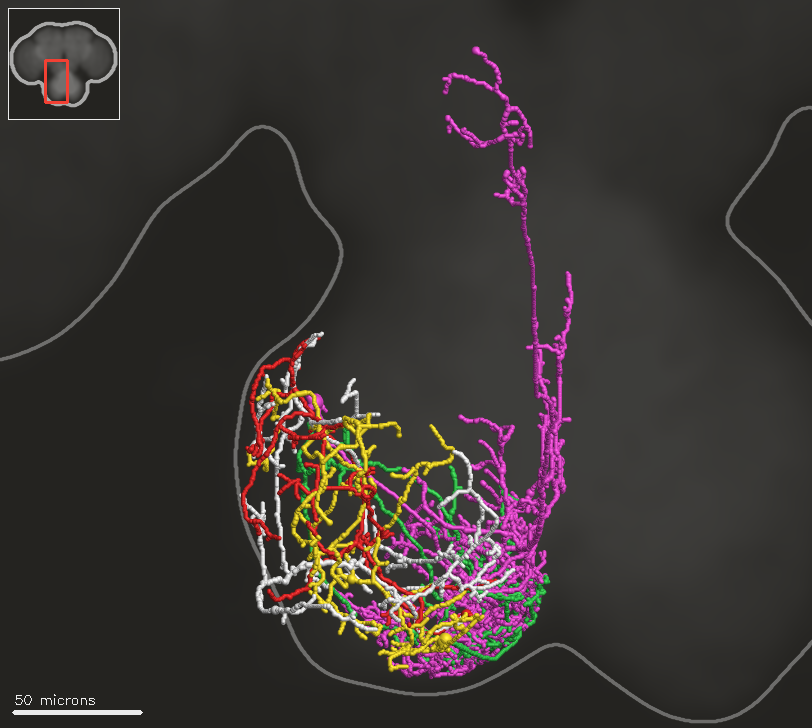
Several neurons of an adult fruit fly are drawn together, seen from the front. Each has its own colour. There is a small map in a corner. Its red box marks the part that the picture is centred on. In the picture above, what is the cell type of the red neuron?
IN04B085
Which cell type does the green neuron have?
IN04B078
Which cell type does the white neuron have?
IN04B100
